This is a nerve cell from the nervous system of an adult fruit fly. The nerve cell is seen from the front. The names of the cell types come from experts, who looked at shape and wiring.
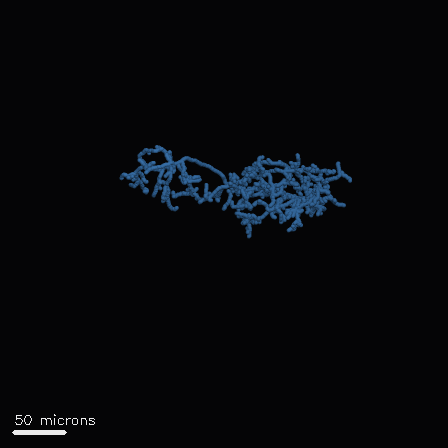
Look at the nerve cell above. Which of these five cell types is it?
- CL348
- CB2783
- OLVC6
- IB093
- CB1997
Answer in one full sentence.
This neuron is included in the cell type IB093.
